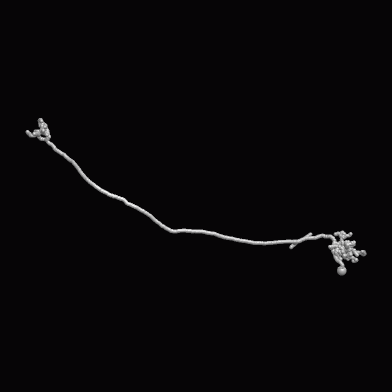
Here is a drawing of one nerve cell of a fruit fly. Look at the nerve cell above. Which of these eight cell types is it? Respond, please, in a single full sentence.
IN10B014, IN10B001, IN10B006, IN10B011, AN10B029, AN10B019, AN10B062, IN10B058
This neuron is included in the cell type AN10B029.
